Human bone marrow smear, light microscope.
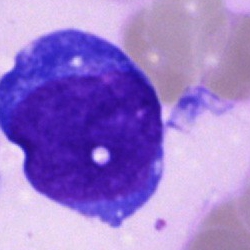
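Proerythroblast, central cell. Nucleus fills most of the cell. Cytoplasmic rim widest along upper left. Chromatin dark purple, finely textured, no large coarse clumps. Small round clear spot over lower middle of nucleus.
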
